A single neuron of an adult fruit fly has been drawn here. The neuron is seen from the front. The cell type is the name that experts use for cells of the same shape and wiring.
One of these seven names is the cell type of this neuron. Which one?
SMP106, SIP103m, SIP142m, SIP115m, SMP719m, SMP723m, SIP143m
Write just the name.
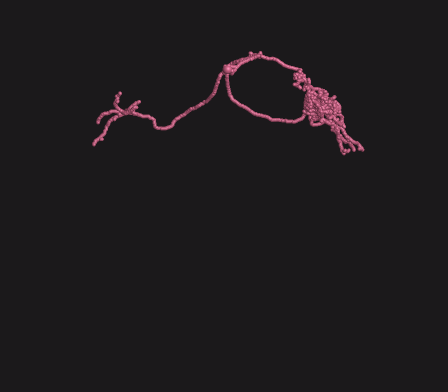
SIP103m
